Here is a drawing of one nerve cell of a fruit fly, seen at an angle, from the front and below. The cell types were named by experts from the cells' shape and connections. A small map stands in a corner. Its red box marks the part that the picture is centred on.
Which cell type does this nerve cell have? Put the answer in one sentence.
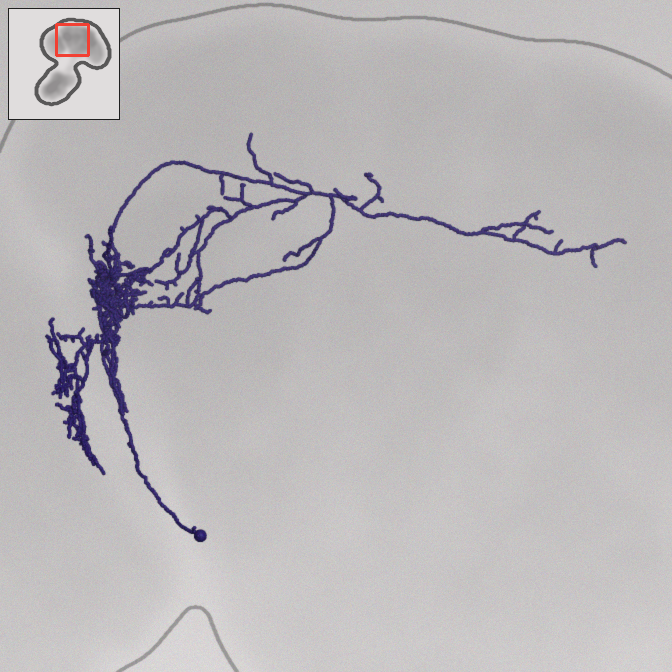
The cell type is LoVP60.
